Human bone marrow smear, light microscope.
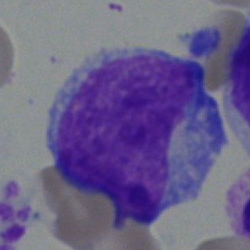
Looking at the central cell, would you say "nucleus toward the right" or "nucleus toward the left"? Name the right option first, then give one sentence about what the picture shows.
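Nucleus toward the left. The nucleus sits toward the left, leaving the widest band of cytoplasm on the right.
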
